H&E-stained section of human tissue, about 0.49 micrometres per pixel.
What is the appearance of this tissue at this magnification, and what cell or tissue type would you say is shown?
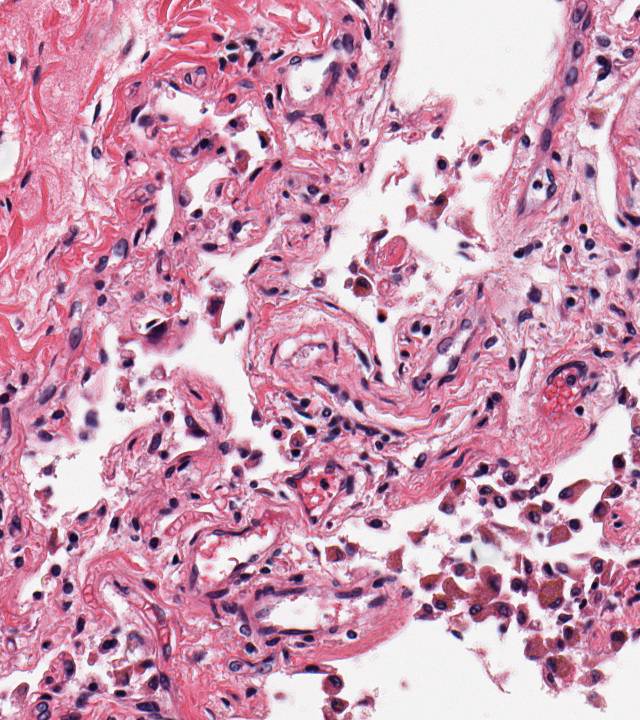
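Septa widened by wavy, bright pink collagen fibres, densest upper left. Lower right: clusters of rounded macrophages with abundant golden-brown granular cytoplasm, lying free in the spaces. No glands in field. No fat cells anywhere. Tissue: lung.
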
